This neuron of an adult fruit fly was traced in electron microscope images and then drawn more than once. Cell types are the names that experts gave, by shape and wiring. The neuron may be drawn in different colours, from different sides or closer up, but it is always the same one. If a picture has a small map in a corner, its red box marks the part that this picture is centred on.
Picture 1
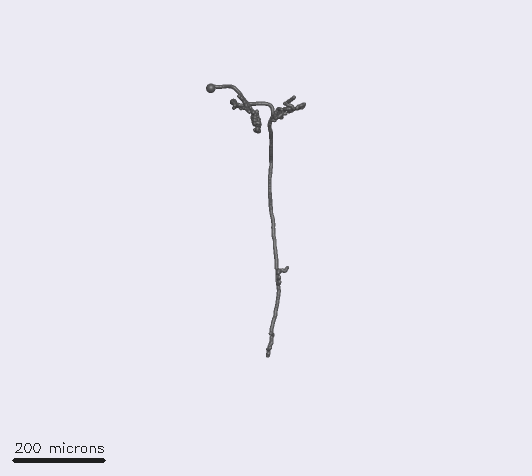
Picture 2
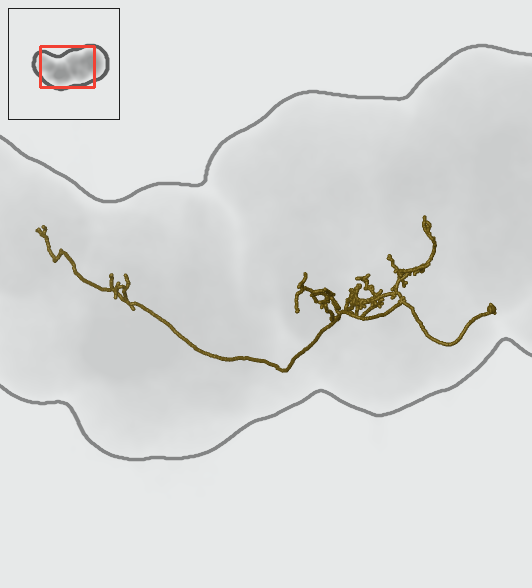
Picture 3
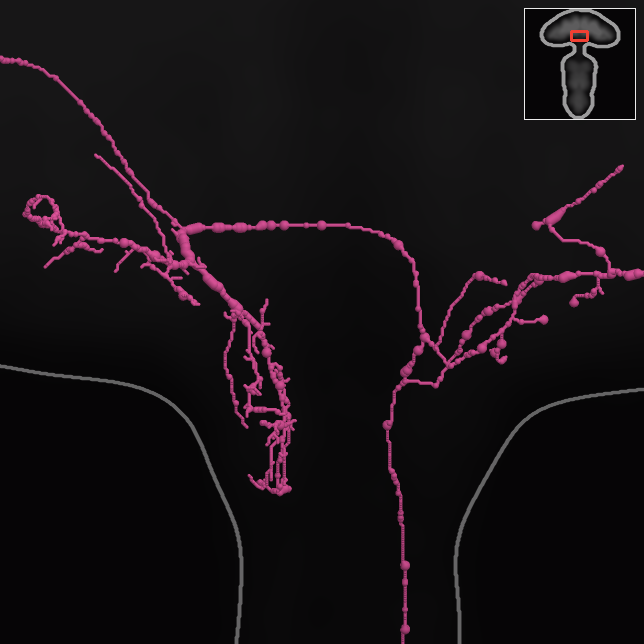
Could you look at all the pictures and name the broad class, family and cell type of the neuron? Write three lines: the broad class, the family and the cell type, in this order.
descending neuron
hemilineage LB7
DNge092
